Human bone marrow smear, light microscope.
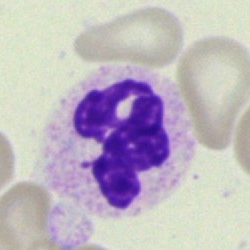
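Segmented neutrophil in a stained human bone marrow smear (central cell). A small clear gap lies within the upper part of the nucleus, whose chromatin is dense and dark purple. The cytoplasm is plentiful and pale pinkish-lilac, with fine lilac granules scattered evenly throughout.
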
